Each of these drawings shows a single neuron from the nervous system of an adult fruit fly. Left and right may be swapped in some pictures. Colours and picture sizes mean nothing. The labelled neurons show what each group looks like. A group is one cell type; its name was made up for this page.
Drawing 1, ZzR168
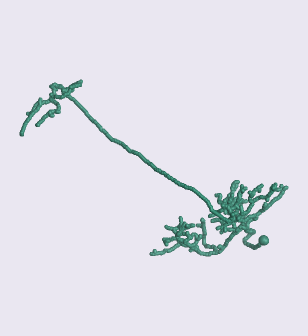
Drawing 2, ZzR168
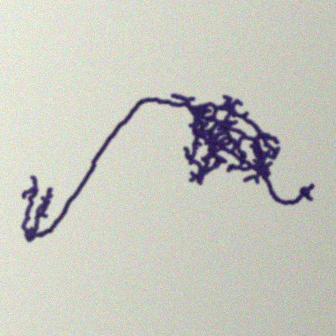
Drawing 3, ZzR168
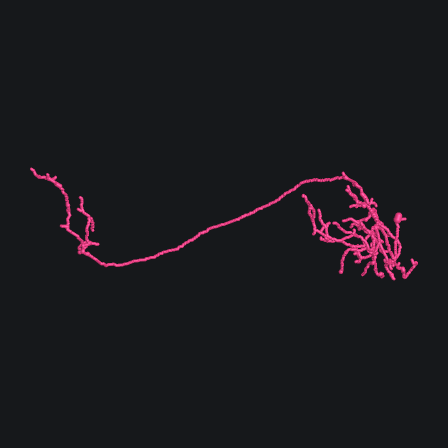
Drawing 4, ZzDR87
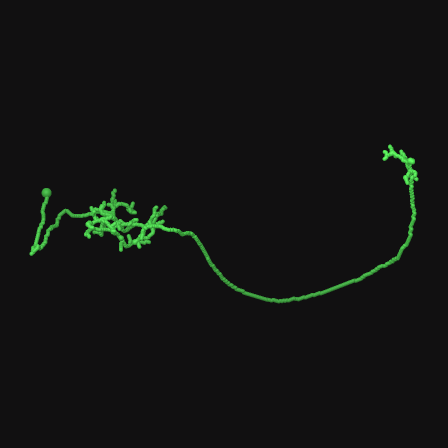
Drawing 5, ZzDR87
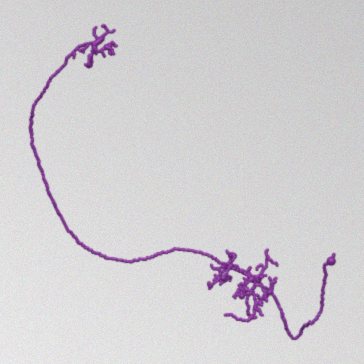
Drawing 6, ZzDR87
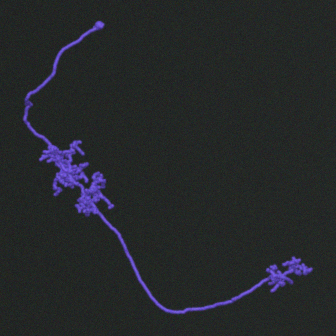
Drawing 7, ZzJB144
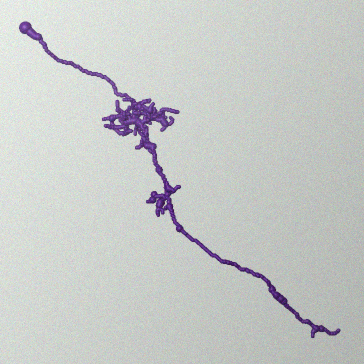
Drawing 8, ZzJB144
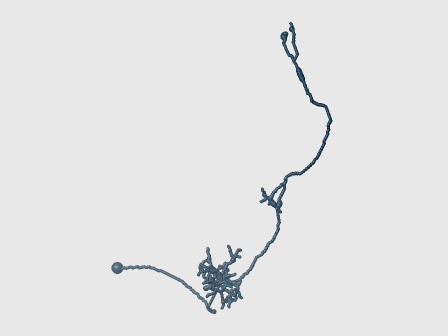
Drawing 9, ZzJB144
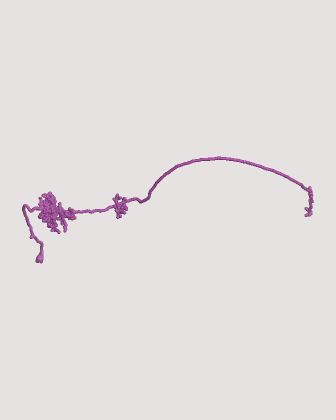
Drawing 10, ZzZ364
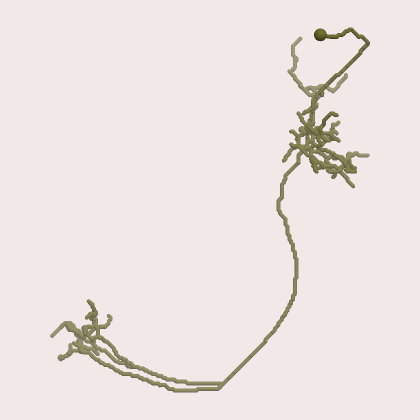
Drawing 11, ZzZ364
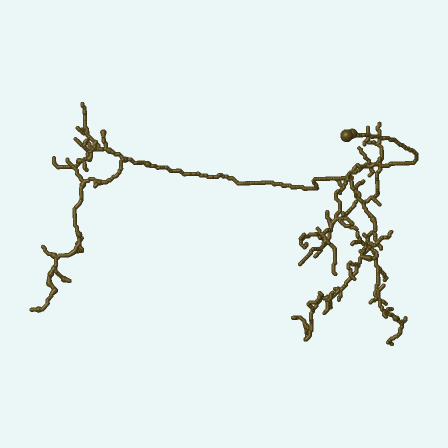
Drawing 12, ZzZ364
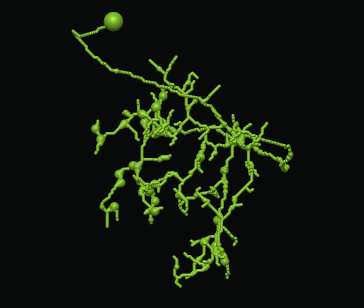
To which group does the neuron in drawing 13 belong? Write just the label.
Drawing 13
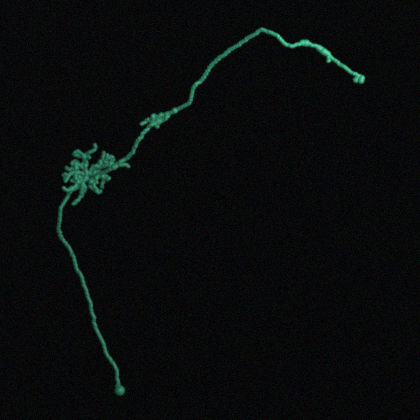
ZzJB144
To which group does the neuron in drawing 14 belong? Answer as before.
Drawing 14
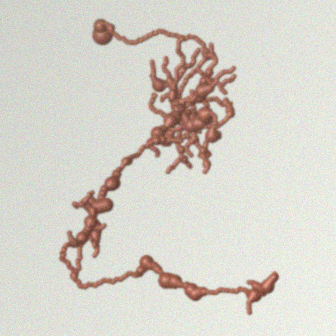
ZzJB144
